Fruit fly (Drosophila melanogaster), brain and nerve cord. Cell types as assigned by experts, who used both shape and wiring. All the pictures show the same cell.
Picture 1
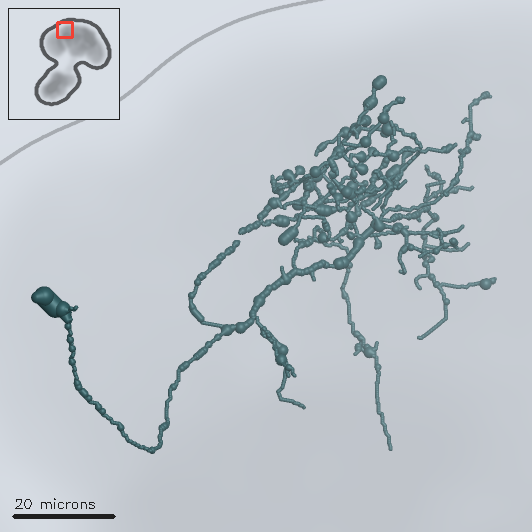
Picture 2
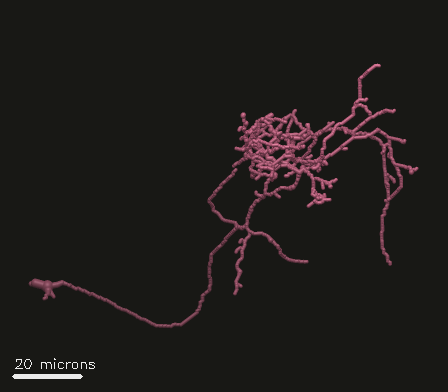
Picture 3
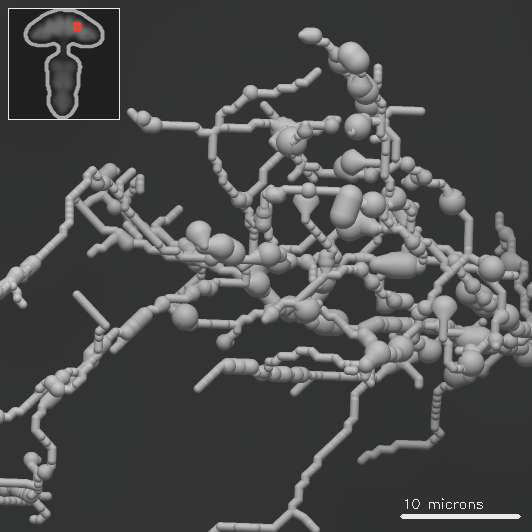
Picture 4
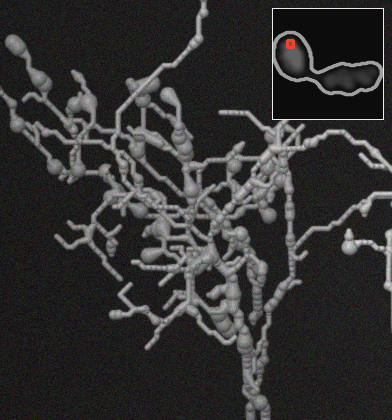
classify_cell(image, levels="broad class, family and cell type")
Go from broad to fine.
central-brain intrinsic neuron; hemilineage LHa2; CB2036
